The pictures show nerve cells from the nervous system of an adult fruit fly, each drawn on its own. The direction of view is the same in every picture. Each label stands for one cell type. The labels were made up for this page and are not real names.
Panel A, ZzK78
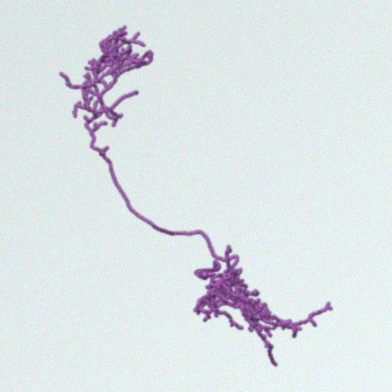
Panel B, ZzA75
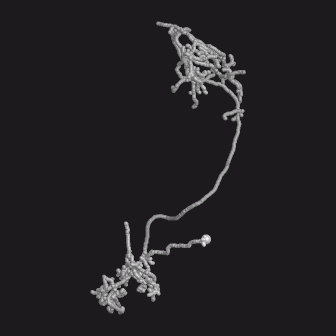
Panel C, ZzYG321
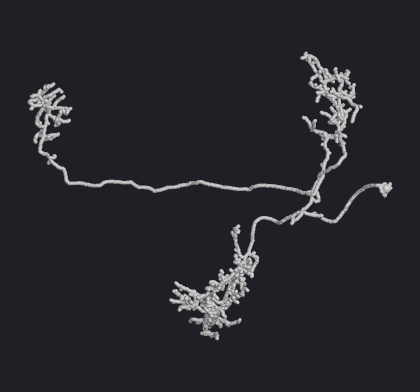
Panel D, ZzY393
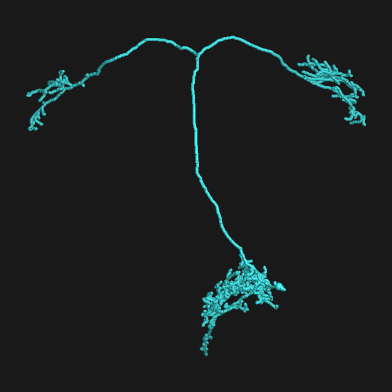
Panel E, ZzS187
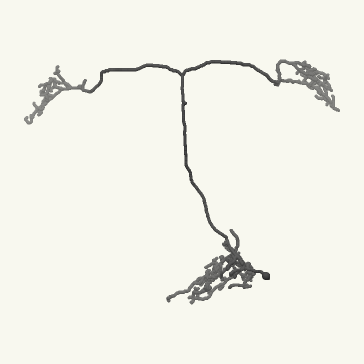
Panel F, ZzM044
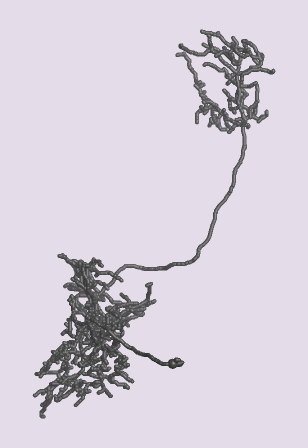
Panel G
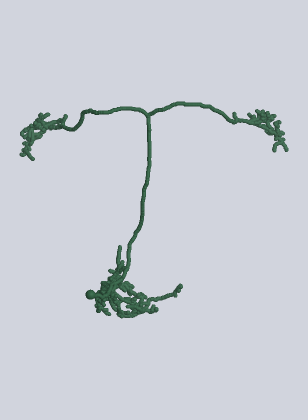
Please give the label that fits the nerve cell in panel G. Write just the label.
ZzS187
